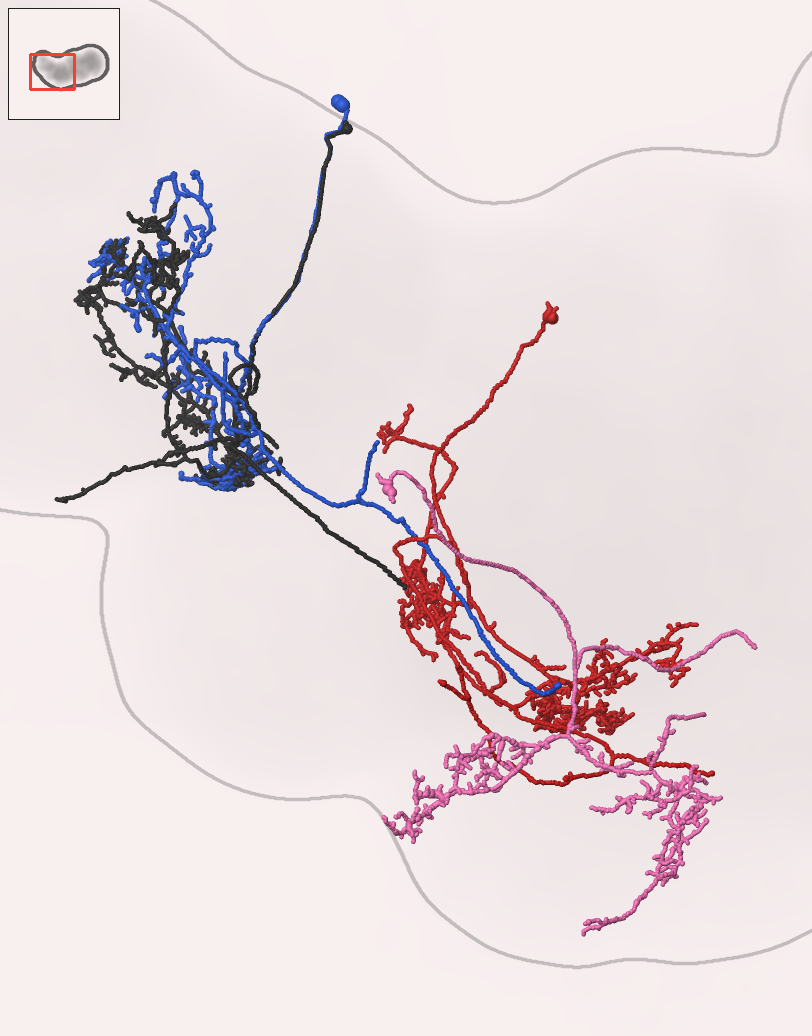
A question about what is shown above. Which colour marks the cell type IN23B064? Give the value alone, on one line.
black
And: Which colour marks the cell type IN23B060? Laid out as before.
red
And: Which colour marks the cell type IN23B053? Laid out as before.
blue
